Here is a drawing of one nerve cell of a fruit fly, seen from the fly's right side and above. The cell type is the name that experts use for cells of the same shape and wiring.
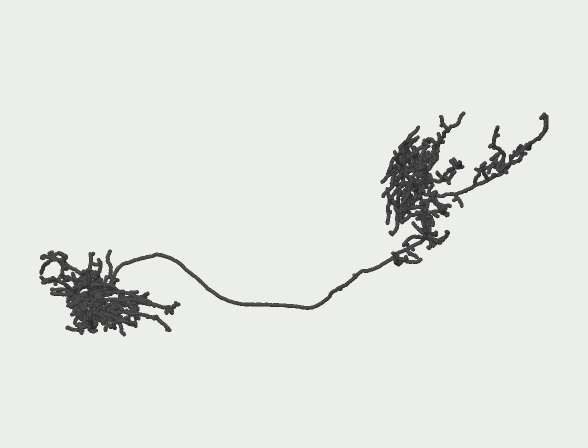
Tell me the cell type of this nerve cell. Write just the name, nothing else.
AN19B017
